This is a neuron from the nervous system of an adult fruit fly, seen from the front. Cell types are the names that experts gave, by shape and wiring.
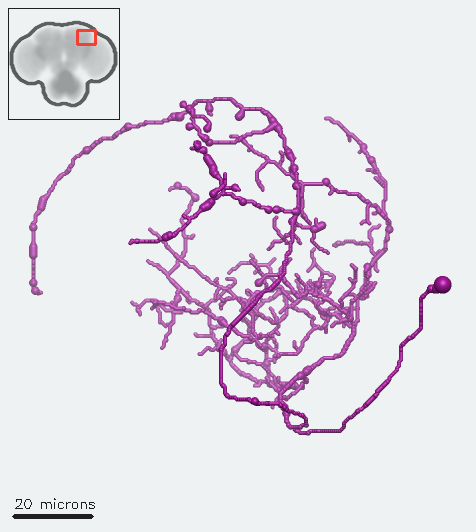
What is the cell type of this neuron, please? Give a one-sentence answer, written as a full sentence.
The neuron belongs to cell type LHAV3e4_a.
